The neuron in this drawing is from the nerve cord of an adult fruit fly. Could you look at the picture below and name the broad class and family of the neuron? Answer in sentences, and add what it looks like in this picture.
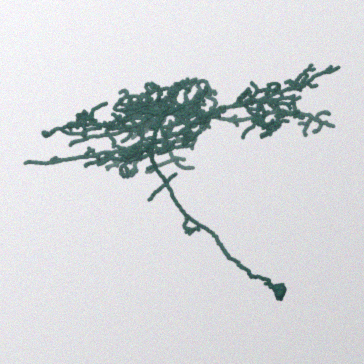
It is a nerve-cord intrinsic neuron. Its family is hemilineage 06A. The picture shows dozens of branch ends. In this view it is wider than it is tall.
